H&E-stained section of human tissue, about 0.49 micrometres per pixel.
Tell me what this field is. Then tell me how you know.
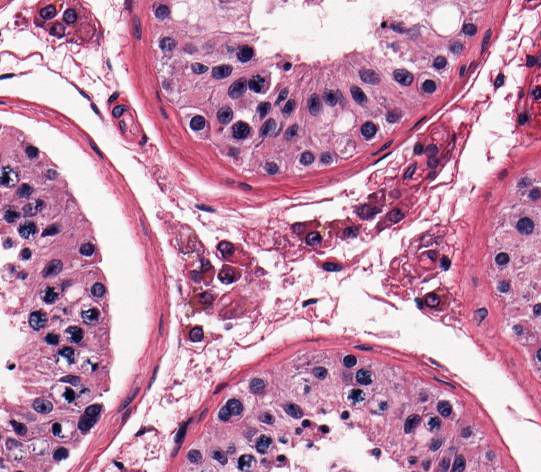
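Here we have seminiferous tubule: each tubule is lined by a stratified epithelium, several layers of rounded cells with round dark nuclei.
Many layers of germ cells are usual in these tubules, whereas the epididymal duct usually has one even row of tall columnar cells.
In the central interstitium, look at the clusters of Leydig cells, with abundant pink cytoplasm, round nuclei and, in some, brown granular pigment.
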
